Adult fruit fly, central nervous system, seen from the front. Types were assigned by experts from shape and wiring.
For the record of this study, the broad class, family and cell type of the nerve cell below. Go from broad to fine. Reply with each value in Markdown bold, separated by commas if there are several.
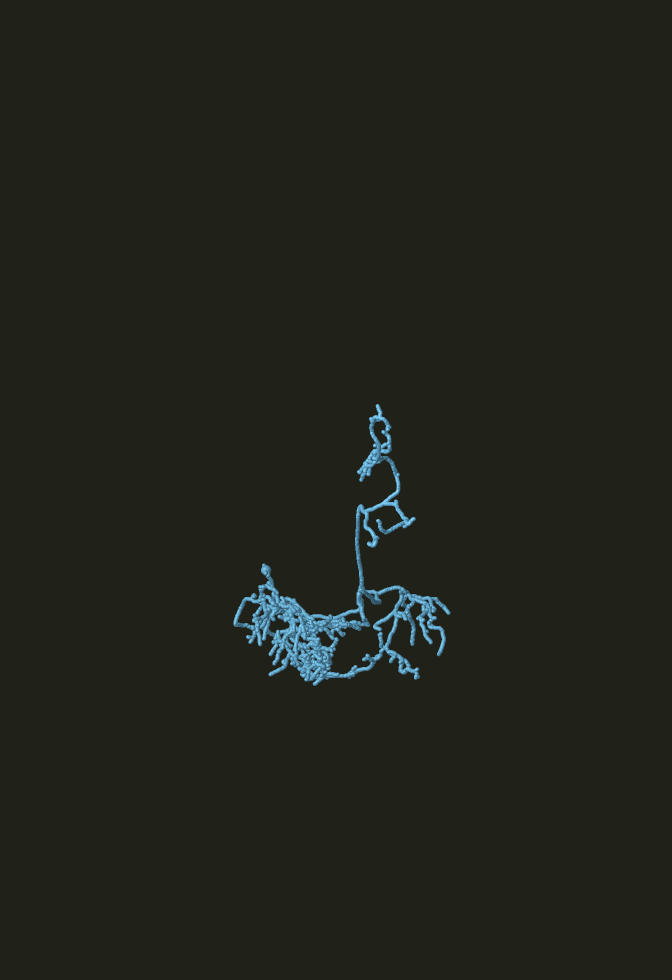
**ascending neuron**, **hemilineage 19B**, **AN19B015**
